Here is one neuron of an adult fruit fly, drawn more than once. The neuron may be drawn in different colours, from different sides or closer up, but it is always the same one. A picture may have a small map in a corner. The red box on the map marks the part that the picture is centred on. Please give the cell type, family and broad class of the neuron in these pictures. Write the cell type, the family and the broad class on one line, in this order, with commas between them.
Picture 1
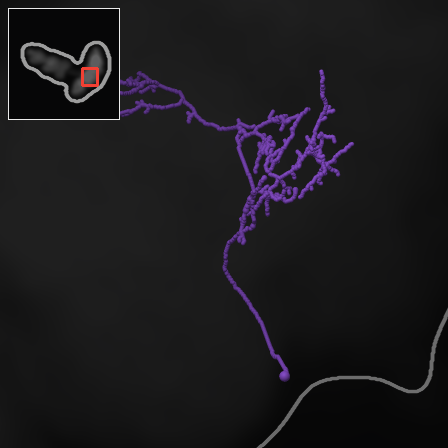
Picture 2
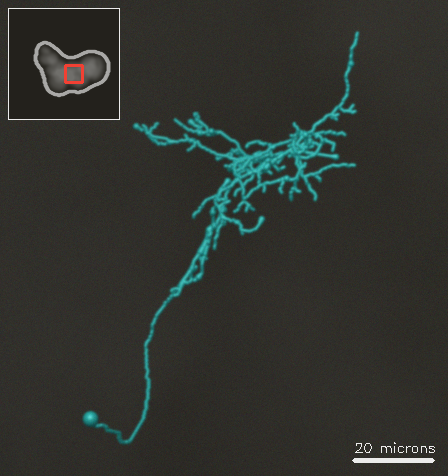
CB2425, hemilineage LALa1_anterior, central-brain intrinsic neuron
